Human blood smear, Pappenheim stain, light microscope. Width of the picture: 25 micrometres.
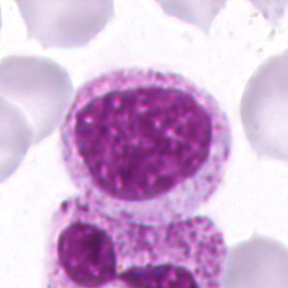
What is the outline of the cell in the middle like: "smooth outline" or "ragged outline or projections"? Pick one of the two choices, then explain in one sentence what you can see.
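Smooth outline. The cell outline is round to slightly oval with a smooth edge.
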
